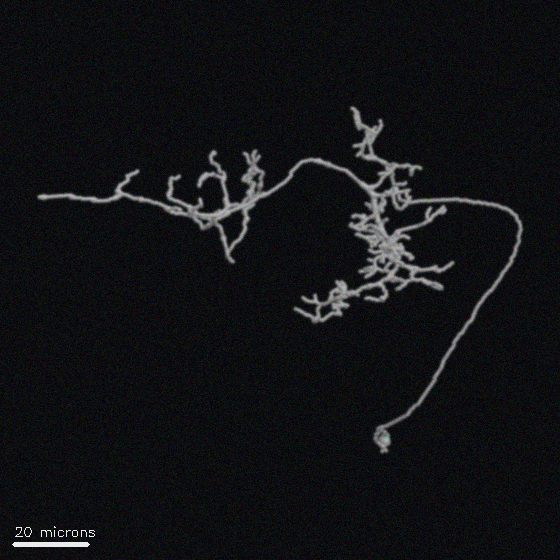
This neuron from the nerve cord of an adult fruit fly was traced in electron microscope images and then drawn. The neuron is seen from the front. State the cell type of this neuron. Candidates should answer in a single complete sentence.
The neuron is categorized under cell type IN06A065.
